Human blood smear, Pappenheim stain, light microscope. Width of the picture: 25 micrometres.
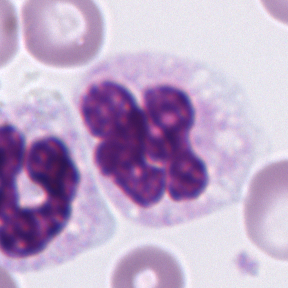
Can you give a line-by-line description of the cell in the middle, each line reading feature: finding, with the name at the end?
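Cytoplasm: a broad rim of pale pinkish-lilac around the nucleus
Granules: only fine, faint ones, and no large orange granules
Chromatin: dark purple, in coarse clumps
Outline: smooth and roughly oval
Name: segmented neutrophil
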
